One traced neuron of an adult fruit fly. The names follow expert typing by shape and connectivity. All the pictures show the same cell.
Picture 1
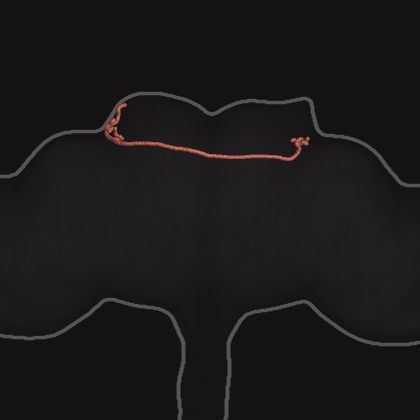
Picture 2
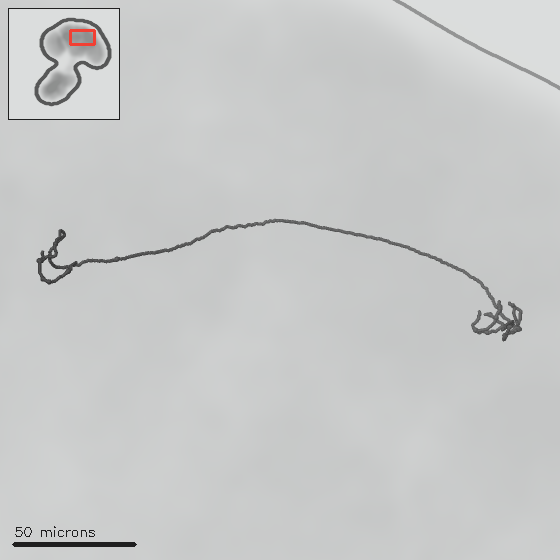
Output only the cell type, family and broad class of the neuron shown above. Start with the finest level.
ORN_VL2a; class olfactory; sensory neuron entering the brain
